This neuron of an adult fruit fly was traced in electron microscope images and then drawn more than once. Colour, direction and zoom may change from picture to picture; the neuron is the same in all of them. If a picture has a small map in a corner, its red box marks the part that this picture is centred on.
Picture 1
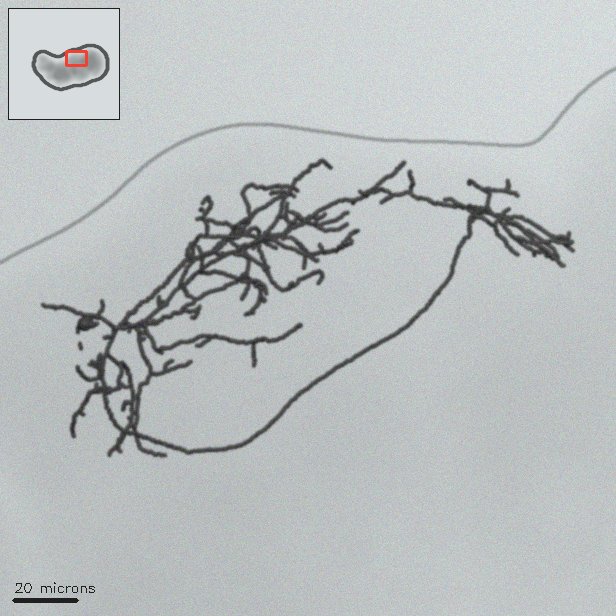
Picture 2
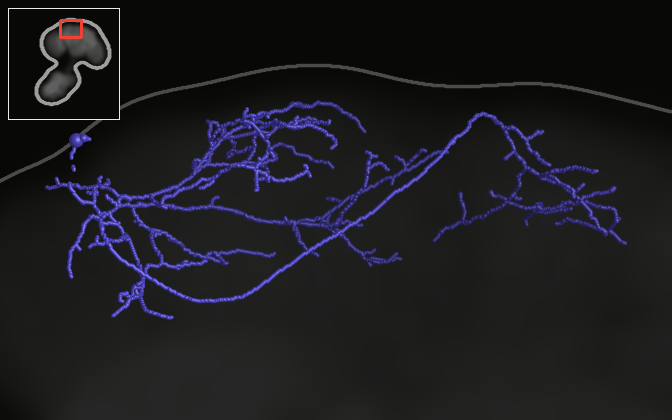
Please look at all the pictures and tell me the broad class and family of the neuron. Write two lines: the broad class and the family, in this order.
central-brain intrinsic neuron
hemilineage LHl2_dorsal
